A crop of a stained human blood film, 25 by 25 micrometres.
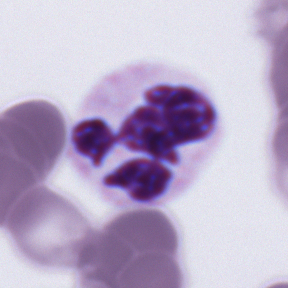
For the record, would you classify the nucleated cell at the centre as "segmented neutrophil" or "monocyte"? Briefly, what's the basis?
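It's a segmented neutrophil. What settles it first is the nucleus: it is divided into several separate lobes.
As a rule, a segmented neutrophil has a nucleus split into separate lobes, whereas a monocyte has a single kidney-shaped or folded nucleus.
Then the cytoplasm is pale pink, holding fine, faint pinkish granules.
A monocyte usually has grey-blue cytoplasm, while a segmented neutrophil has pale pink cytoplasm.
The chromatin, I note, is dark purple and coarsely clumped.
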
